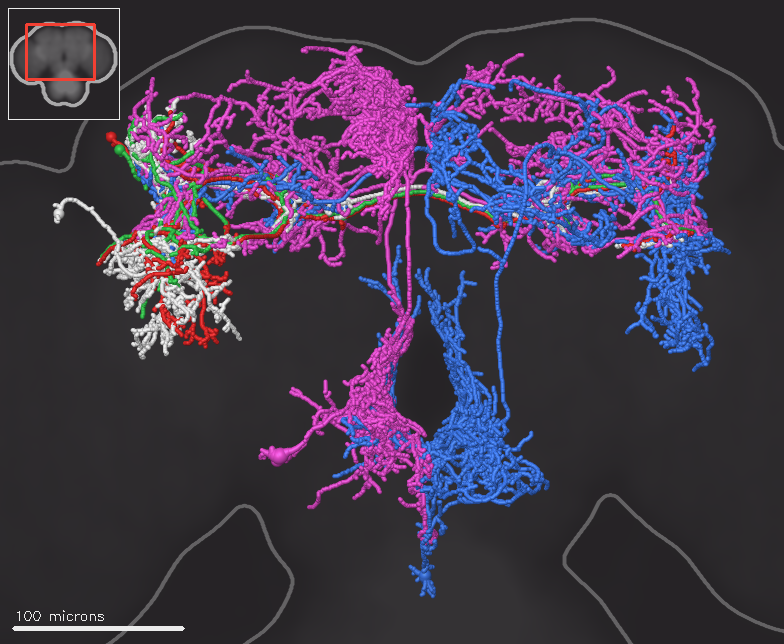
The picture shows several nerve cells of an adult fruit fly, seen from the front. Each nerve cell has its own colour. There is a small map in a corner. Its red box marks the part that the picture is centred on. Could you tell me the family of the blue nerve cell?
OA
